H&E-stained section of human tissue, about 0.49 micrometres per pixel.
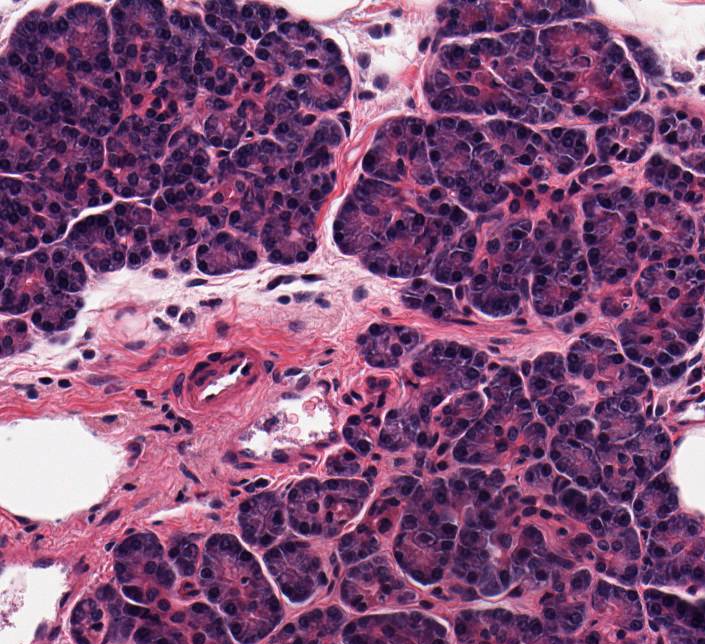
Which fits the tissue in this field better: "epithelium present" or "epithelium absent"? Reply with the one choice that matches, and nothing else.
Epithelium present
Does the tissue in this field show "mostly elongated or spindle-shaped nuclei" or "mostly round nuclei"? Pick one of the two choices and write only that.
Mostly round nuclei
